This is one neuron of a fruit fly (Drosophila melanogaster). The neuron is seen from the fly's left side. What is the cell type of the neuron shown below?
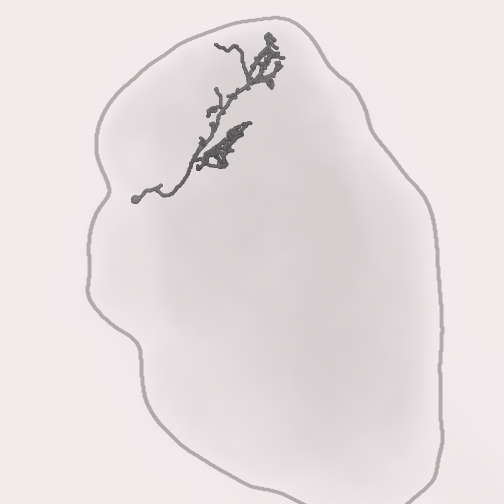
FB8I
